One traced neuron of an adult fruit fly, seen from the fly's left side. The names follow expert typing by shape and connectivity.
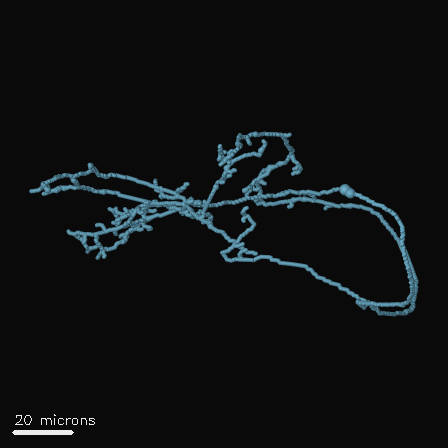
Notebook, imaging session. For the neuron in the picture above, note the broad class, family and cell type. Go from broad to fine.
nerve-cord intrinsic neuron; hemilineage 19B; IN19B103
